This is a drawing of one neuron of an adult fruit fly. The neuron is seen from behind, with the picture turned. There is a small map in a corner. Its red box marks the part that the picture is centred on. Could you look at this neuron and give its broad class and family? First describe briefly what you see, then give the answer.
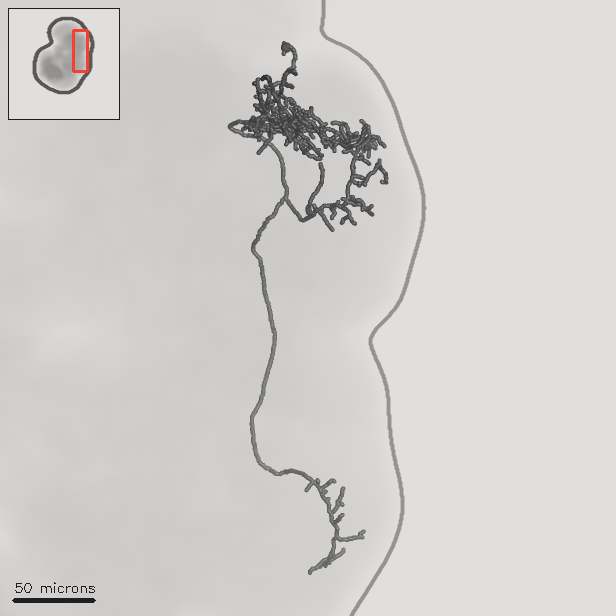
Its cell body lies at the top of the picture. By the scale bar it is about 350 microns tall in this view. The picture shows dozens of branch ends. Its broad class is central-brain intrinsic neuron. Its family is LHAD.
